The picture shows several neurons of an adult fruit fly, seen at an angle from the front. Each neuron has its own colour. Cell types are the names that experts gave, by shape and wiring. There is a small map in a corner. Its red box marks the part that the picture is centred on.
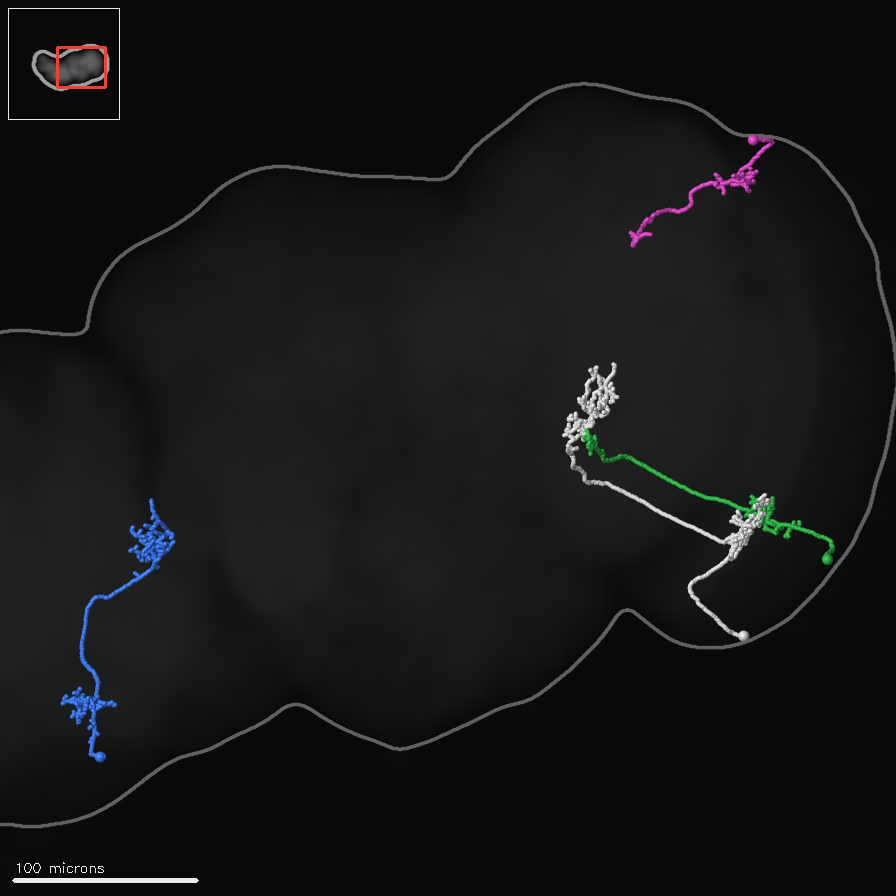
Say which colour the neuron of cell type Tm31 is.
blue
